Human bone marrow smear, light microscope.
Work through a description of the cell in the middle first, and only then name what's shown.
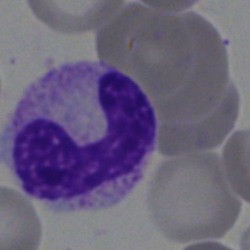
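Nucleus bent into a C shape, hollow opening towards the upper left. Cytoplasm pale pinkish-lilac, fine violet granules scattered throughout. Band neutrophil.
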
